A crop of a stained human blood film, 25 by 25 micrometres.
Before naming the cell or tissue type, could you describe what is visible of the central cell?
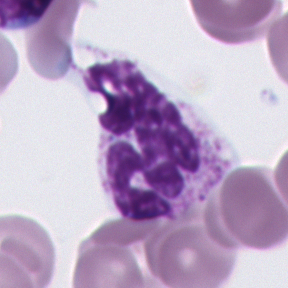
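Notice first how the outline is irregular, tapering to a narrow point at the upper left. The chromatin is dark purple and coarsely clumped. Pale cytoplasm, wider to the right of the nucleus than to the left, holds many fine purplish granules. This is a segmented neutrophil.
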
